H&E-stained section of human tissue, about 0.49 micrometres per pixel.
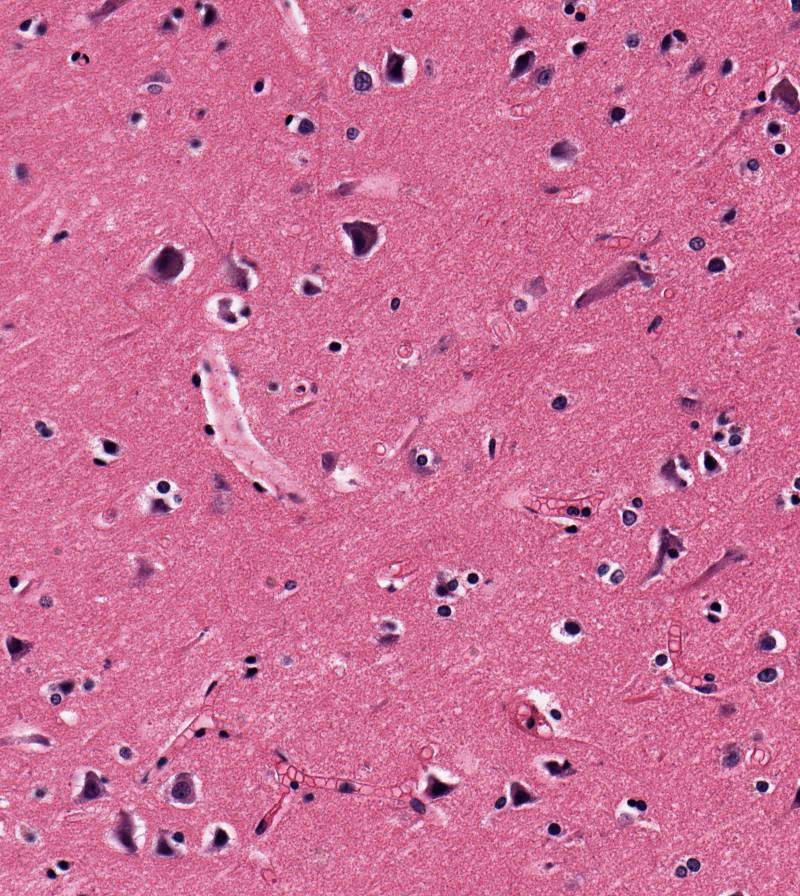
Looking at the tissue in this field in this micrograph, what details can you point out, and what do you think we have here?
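Finely fibrillary pink neuropil throughout; no glands or epithelium. Numerous small, round, dark glial nuclei lying singly, many with a clear halo. Curved vessel, pale mostly empty lumen, running obliquely just left of centre. No fat cells. Tissue: cerebral cortex.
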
